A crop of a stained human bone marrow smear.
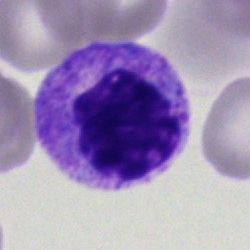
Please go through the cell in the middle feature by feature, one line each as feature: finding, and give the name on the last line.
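Outline: round and smooth
Chromatin: dark purple, dense
Granules: fine, purple, scattered through the cytoplasm
Vacuoles: none seen in the cytoplasm
Name: myelocyte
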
